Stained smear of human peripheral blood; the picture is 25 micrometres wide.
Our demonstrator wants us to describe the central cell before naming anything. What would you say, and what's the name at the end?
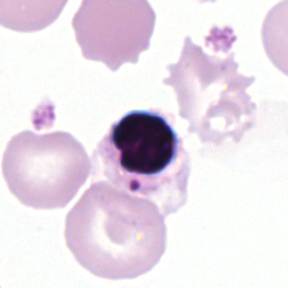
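See the middle cell: its nucleus shows no nucleoli, and the cytoplasm around it is very pale, close to colourless. There's a single small dark purple dot in the cytoplasm just beneath the nucleus, and the outline is irregular and ragged. That's a normoblast.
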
